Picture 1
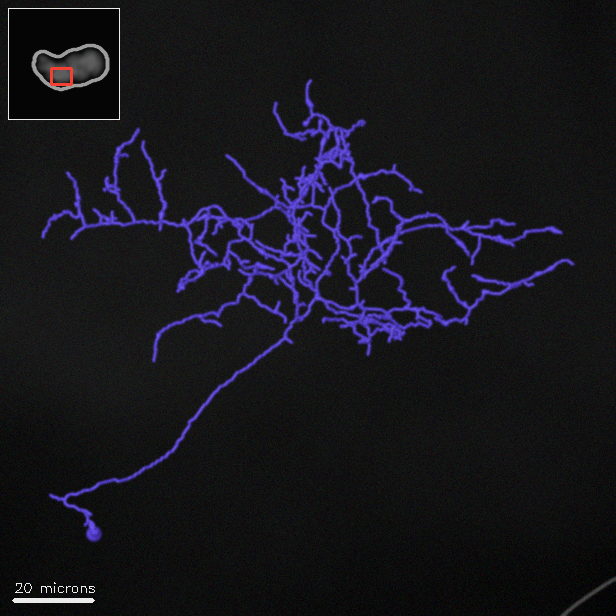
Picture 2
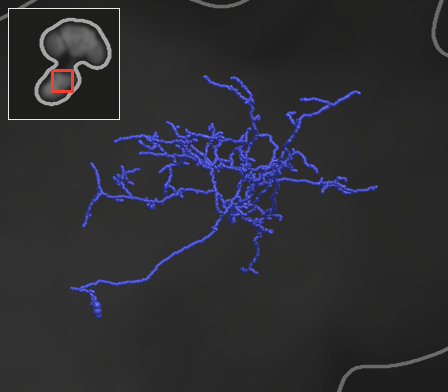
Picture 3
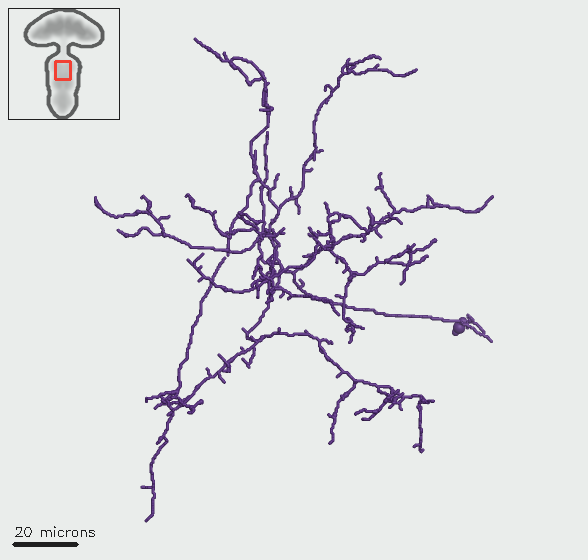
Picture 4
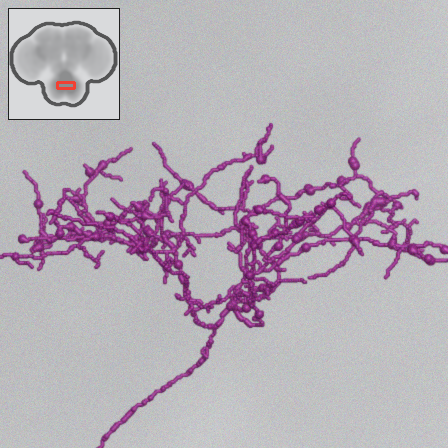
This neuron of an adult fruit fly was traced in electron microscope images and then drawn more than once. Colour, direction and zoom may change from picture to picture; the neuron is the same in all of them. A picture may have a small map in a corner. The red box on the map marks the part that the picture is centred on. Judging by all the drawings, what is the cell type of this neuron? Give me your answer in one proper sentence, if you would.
A cell of type IN05B085 is what this neuron is.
